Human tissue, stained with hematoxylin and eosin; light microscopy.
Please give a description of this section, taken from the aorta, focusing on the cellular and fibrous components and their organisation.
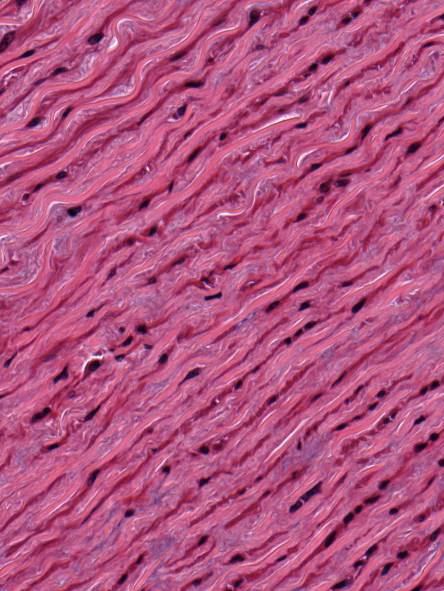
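Look first at the fibres: their course is wavy and crimped, not straight. Throughout the field they stain a deep pink with eosin. The nuclei are dark, elongated and rod-like, and they lie lengthwise along the fibres. See how fairly evenly they are spread over the whole field, in rows between the fibres.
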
